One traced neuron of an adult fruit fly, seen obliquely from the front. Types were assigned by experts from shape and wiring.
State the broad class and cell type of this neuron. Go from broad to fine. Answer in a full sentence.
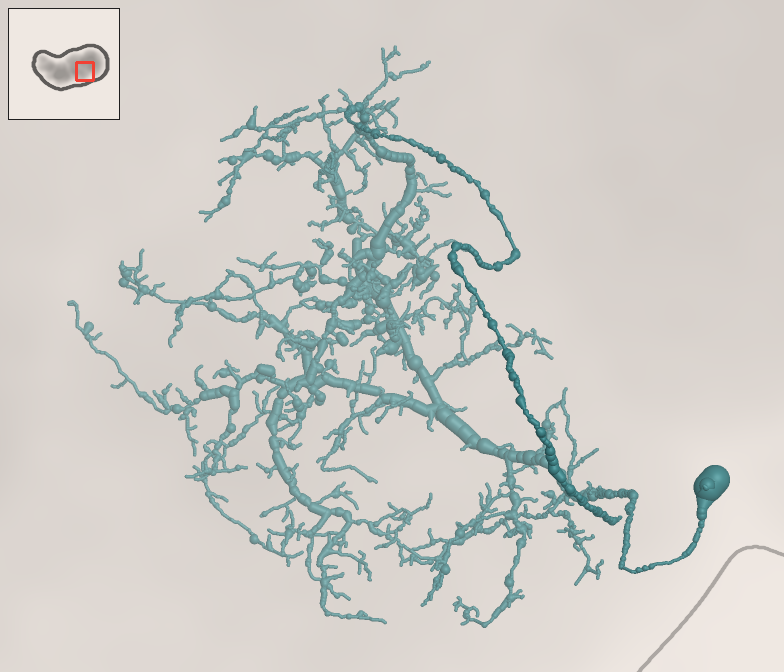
A central-brain intrinsic neuron, type GNG507.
